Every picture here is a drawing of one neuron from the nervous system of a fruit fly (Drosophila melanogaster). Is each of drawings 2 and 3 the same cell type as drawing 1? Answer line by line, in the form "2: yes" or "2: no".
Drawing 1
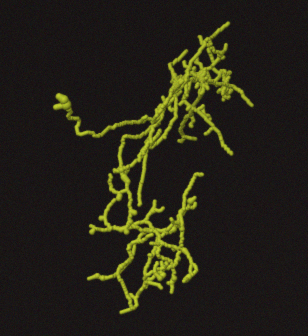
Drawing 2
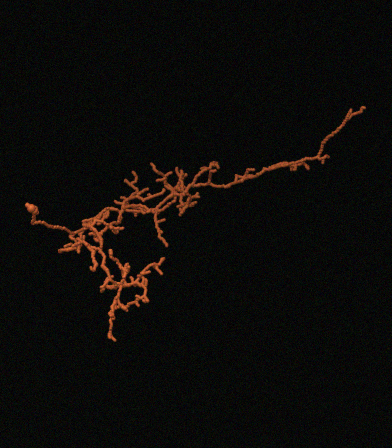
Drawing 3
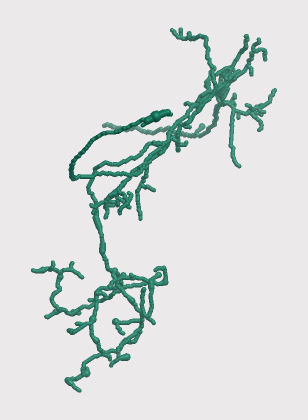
2: yes
3: yes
